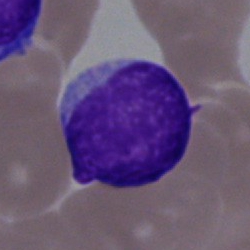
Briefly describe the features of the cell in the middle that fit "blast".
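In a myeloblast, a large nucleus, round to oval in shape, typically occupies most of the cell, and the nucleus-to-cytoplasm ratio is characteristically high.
In keeping with this, the cytoplasm of this blast is scant, forming only a narrow crescent at the upper left of the cell. That cytoplasm is pale blue. The chromatin is finely stippled, with small paler spots throughout. A small pointed projection sticks out from the right edge of the cell.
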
